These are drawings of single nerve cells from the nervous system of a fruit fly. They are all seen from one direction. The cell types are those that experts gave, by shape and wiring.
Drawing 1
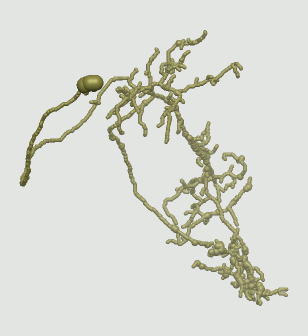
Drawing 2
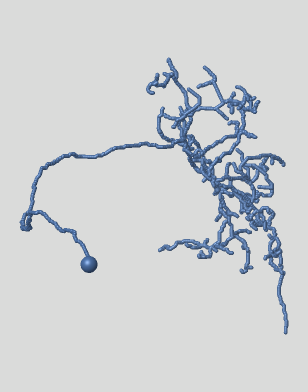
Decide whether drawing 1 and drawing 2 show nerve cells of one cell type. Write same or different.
different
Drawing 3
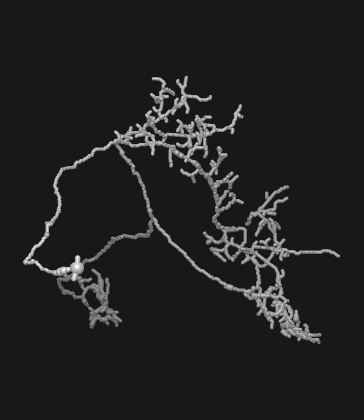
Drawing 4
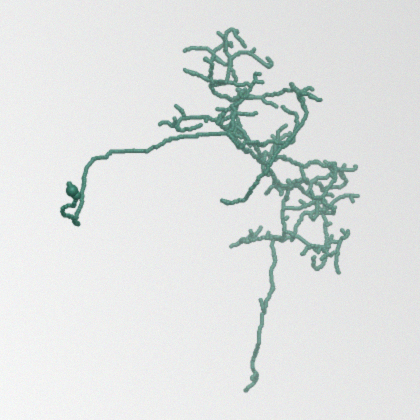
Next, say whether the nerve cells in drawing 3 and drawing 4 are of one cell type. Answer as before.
different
